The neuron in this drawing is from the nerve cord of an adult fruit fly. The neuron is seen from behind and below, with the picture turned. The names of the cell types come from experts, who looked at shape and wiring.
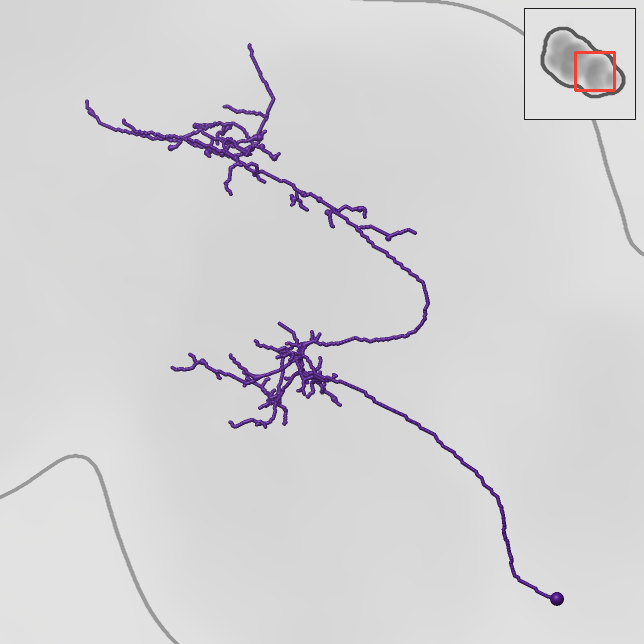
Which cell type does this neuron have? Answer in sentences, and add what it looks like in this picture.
The cell type is IN06A129. Its broad class is nerve-cord intrinsic neuron. Dozens of branch ends can be seen. As drawn here it is about as wide as it is tall.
